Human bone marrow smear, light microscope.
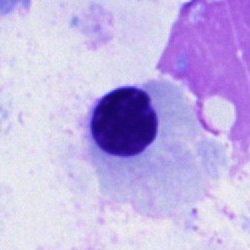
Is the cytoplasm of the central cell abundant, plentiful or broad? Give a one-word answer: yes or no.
Yes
